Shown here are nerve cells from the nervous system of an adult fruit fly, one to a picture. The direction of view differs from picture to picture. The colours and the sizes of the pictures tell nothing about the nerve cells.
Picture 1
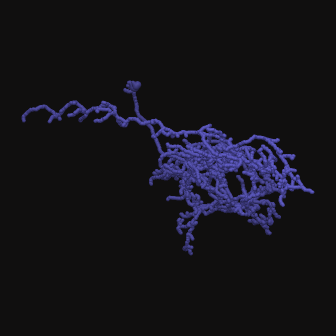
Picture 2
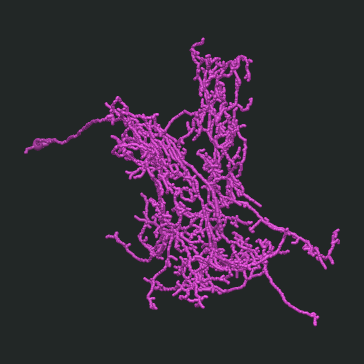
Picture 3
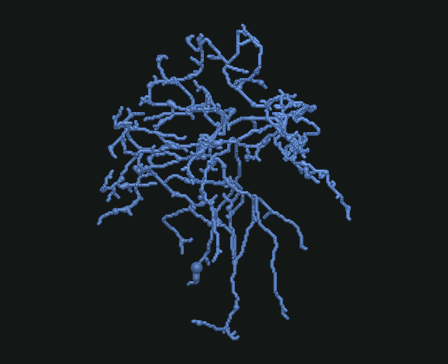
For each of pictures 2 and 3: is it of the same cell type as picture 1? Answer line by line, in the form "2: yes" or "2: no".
2: no
3: no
